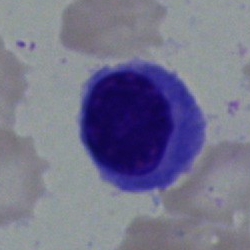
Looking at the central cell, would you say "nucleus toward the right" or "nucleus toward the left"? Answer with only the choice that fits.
Nucleus toward the left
